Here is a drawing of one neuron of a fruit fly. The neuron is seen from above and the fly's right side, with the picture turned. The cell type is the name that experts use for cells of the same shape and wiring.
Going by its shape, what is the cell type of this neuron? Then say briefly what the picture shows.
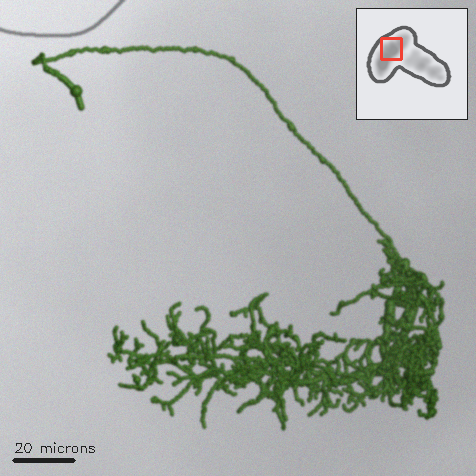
The cell type is PS308. It is a central-brain intrinsic neuron. The cell body can be seen at the upper left of the picture. From left to right in the picture it spans about 140 microns.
